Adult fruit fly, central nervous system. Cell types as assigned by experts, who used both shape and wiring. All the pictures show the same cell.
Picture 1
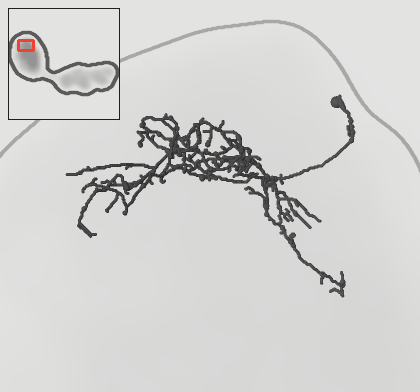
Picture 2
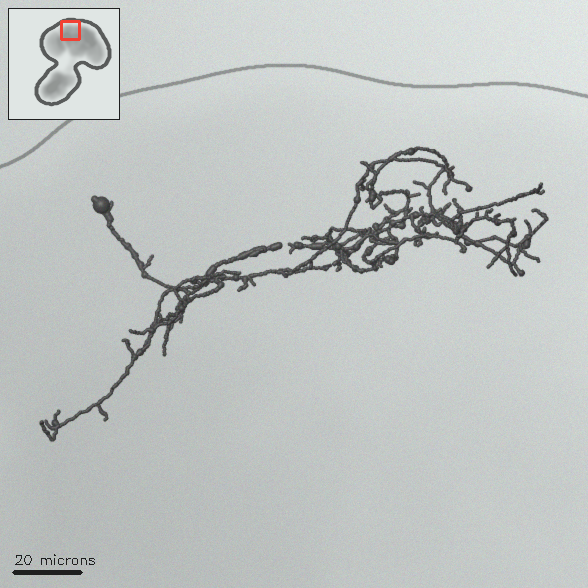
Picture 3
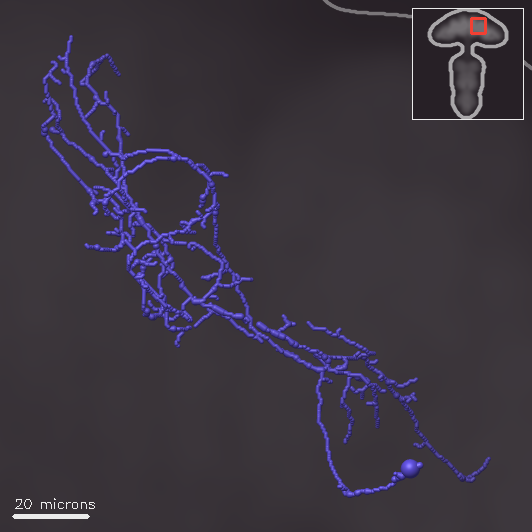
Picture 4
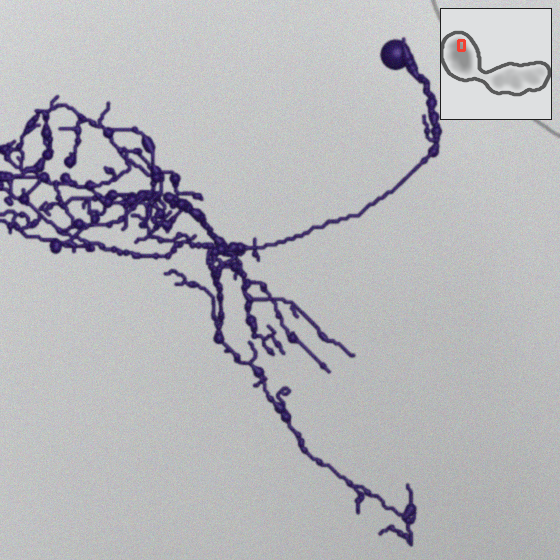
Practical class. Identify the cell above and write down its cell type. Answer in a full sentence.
The cell type is LHPD2a4_a.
